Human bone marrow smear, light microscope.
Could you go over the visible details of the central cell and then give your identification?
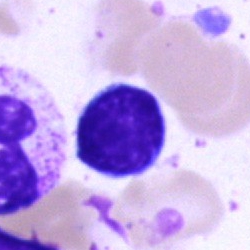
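See how the outline is round and smooth? The chromatin's dense and dark purple, in coarse clumps, and there's at most a very thin rim of cytoplasm around the nucleus. No vacuoles anywhere in it. That's a lymphocyte.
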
